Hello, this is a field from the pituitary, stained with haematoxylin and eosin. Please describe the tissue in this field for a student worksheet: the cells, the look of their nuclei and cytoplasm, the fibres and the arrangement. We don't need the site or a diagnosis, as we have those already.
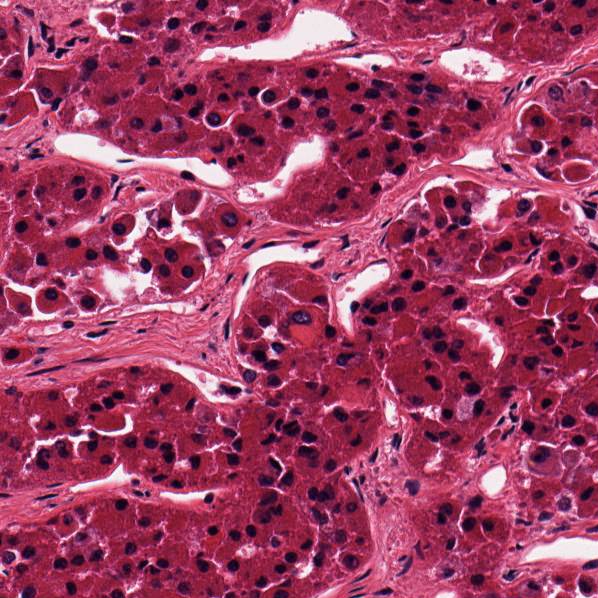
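I see large polygonal cells in nests and broad cords filling most of the field, parted by thin fibrous bands. Their cytoplasm is abundant, deeply eosinophilic and granular; nuclei round, mostly central, many showing a nucleolus. The bands are thin pink collagen with spindle-shaped nuclei.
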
